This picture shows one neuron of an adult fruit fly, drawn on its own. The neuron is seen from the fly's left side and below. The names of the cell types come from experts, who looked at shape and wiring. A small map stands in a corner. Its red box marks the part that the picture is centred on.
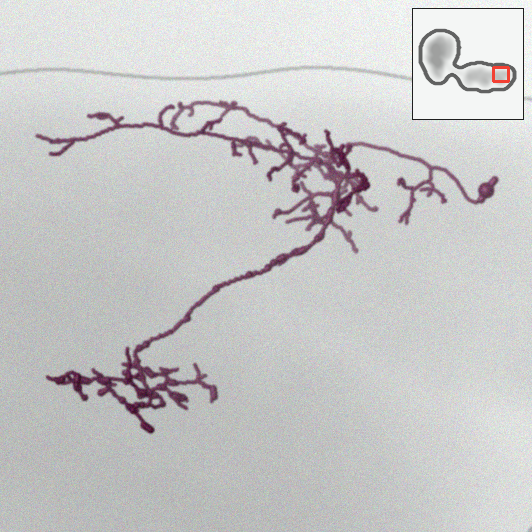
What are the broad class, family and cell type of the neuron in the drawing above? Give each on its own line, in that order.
nerve-cord intrinsic neuron
hemilineage 19A
IN19A088_c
